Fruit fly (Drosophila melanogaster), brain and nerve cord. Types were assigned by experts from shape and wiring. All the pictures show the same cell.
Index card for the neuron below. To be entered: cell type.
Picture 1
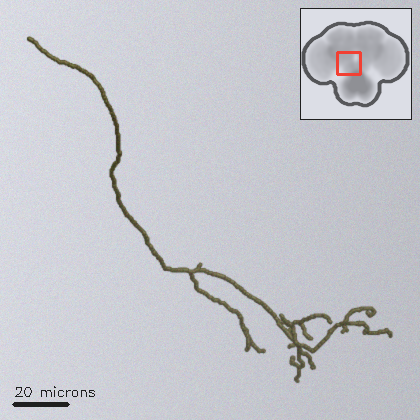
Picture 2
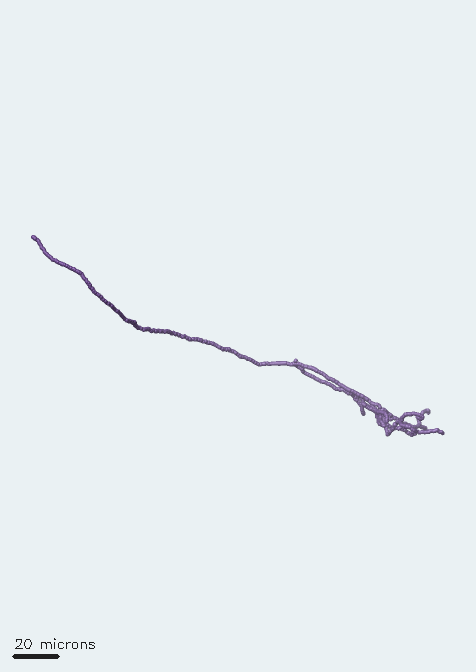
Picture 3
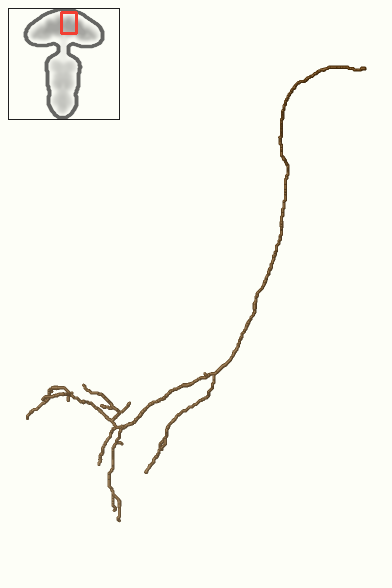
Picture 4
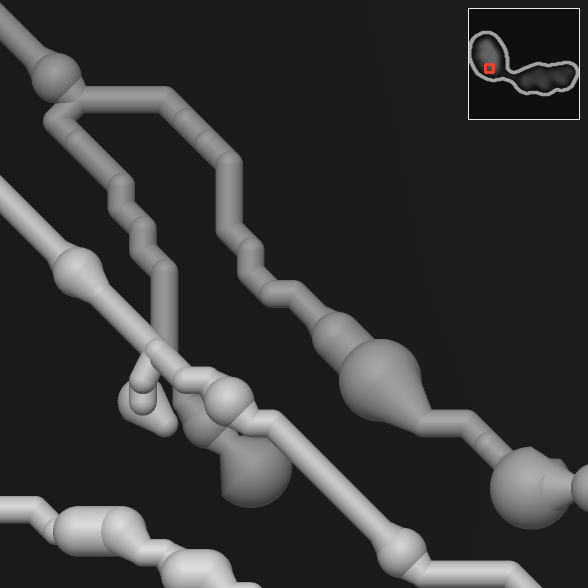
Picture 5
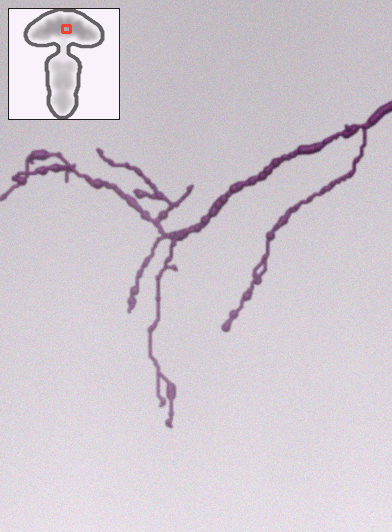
BM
